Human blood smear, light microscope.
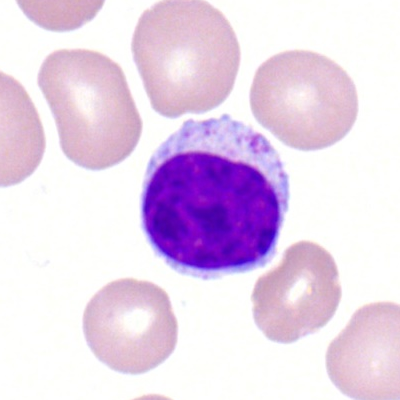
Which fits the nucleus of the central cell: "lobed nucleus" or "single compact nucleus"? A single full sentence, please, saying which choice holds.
The cell's nucleus is compact, undivided and round, oval or kidney-shaped.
